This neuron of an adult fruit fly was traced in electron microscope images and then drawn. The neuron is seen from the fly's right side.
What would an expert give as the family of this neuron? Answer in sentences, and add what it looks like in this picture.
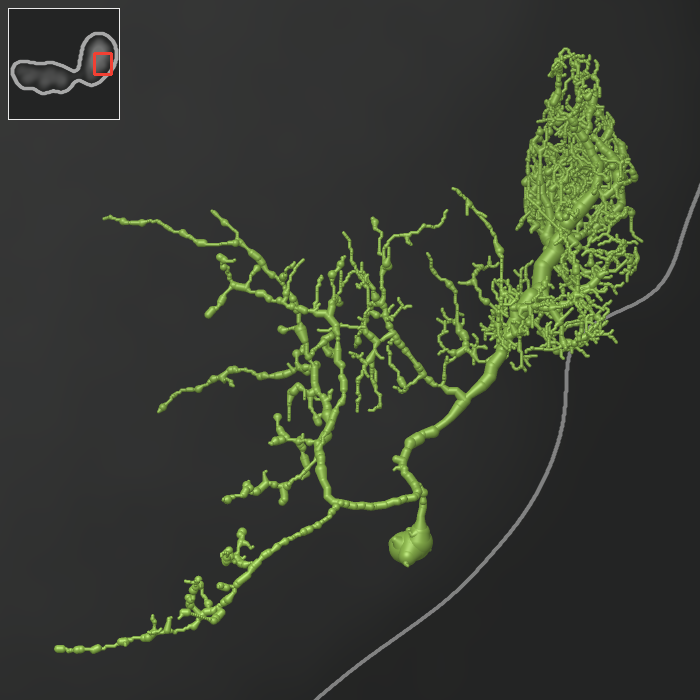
The family is ALON. It is a central-brain intrinsic neuron. The cell body is at the bottom of the picture. More than a hundred branch ends can be seen.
